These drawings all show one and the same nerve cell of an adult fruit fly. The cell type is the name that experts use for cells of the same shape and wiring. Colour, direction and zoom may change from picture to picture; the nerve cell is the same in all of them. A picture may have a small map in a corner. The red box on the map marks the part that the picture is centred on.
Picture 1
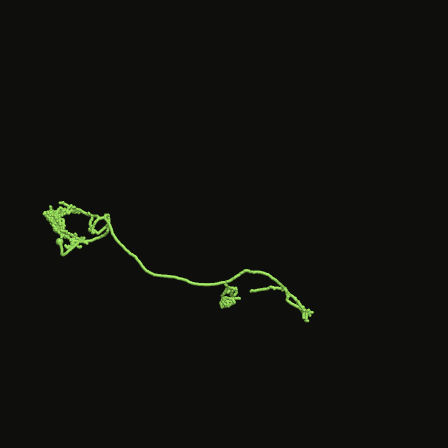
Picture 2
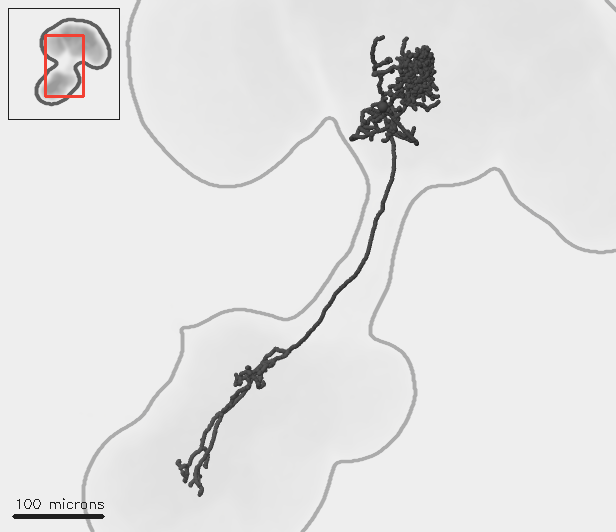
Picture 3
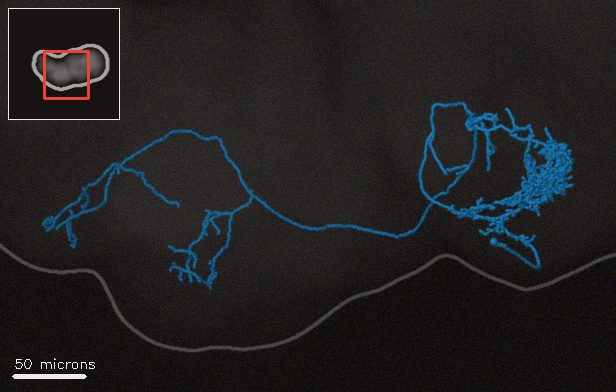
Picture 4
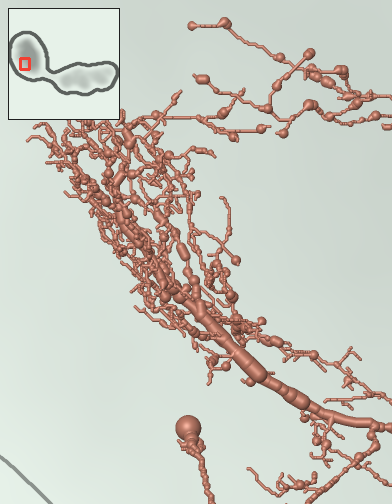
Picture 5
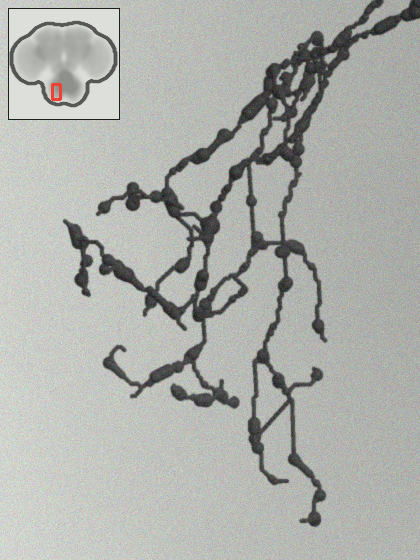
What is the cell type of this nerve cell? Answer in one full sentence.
This nerve cell counts as a member of the cell type DNg63.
